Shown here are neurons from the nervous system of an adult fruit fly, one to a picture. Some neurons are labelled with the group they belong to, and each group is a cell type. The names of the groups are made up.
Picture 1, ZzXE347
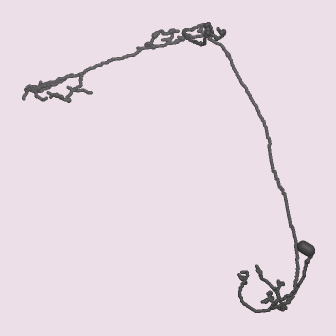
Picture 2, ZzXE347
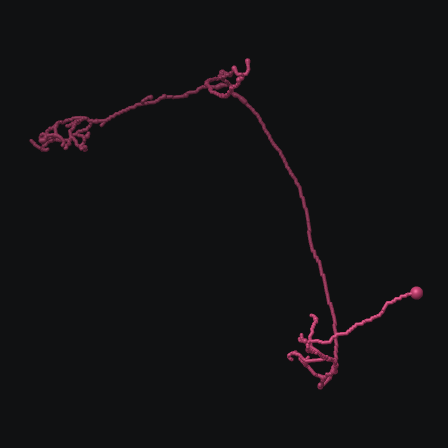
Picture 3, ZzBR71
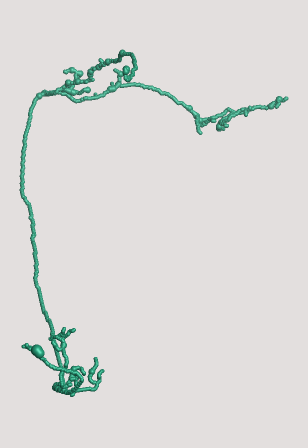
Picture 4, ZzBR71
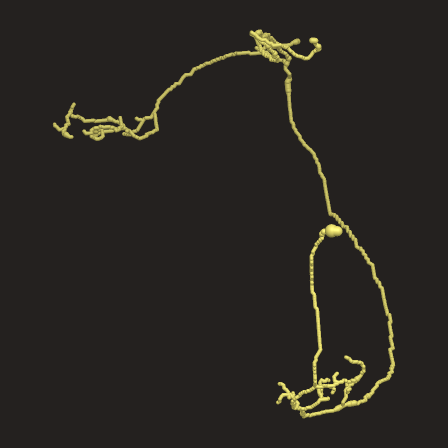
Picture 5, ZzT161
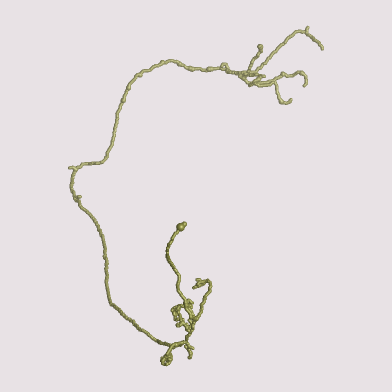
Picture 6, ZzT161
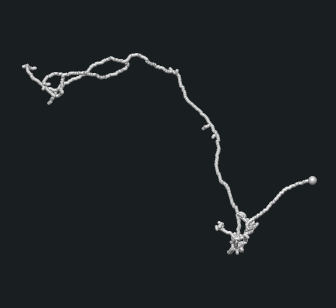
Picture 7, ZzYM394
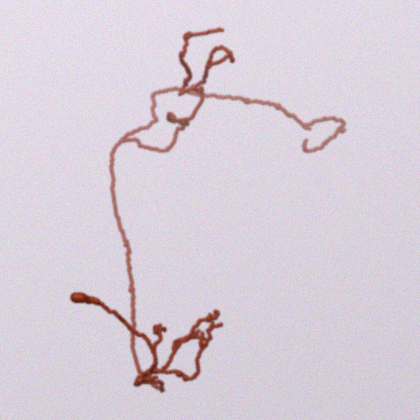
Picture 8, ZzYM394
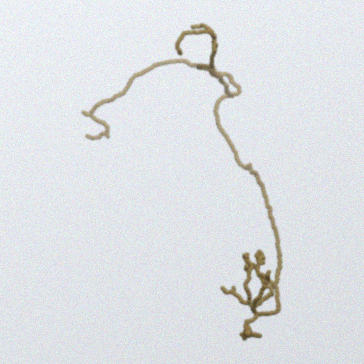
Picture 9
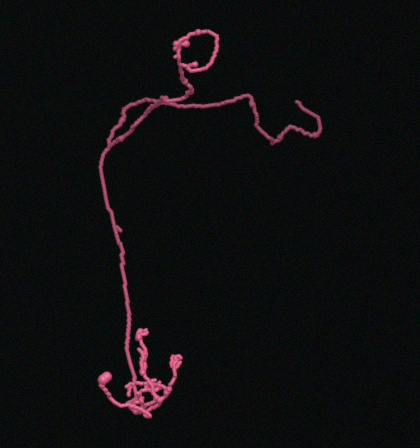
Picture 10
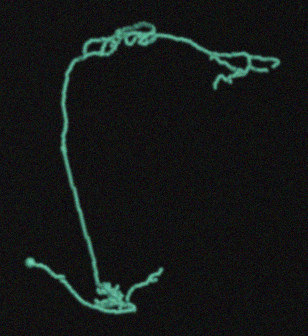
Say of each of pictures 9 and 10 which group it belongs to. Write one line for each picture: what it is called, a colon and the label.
9: ZzYM394
10: ZzBR71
